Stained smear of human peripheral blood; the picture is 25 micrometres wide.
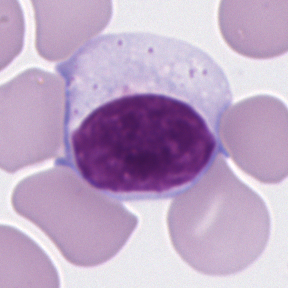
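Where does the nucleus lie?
In the lower part of the cell, with most cytoplasm above it.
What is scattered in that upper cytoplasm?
A few small reddish-purple granules.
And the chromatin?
Dark and clumped, paler spaces between clumps.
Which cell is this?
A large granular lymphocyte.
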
